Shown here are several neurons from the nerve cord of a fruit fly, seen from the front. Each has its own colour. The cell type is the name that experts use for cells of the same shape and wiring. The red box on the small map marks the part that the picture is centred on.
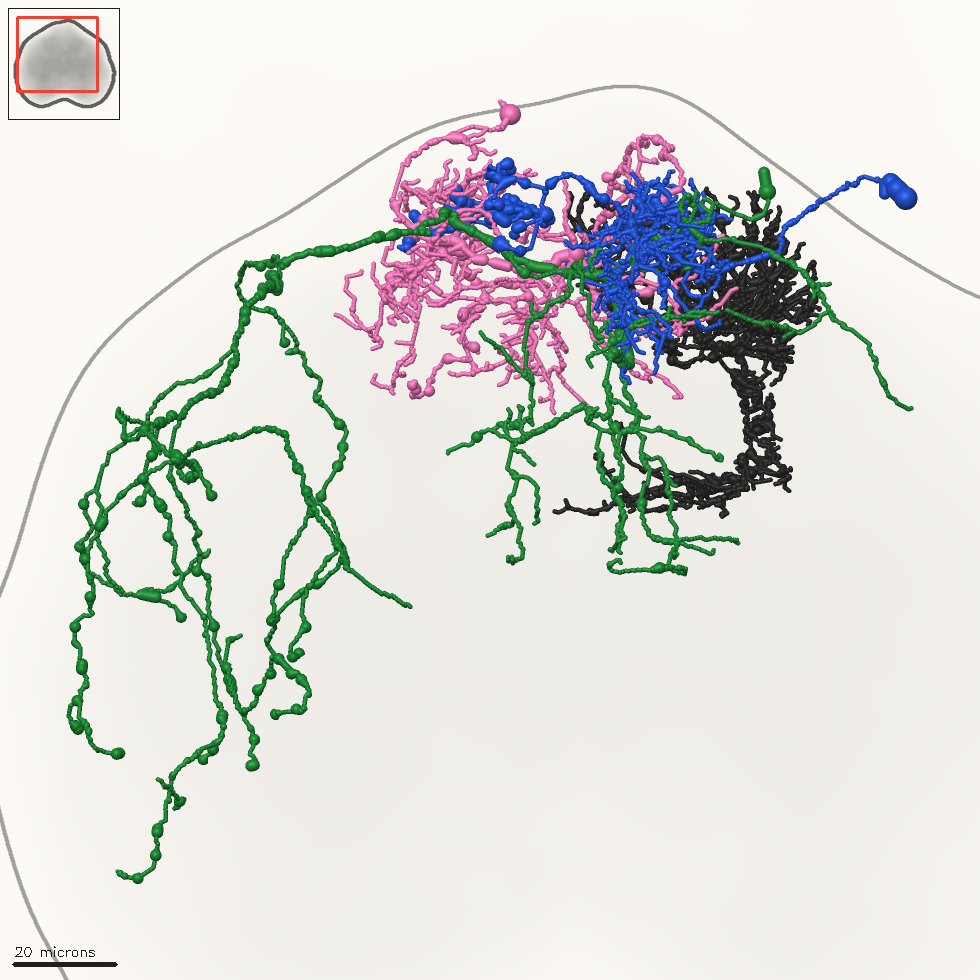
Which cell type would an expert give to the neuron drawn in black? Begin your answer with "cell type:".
cell type: IN06A064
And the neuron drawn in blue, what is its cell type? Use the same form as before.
cell type: IN06A063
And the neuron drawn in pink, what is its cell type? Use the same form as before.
cell type: IN19B068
